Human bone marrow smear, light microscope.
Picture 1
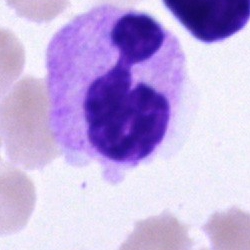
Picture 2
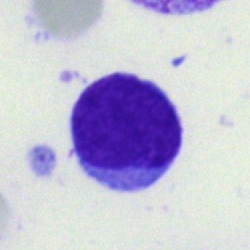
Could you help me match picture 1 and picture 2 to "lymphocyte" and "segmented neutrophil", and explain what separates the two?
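Picture 1 shows a segmented neutrophil, and picture 2 shows a lymphocyte. The segmented neutrophil has plentiful, pale lilac cytoplasm, whereas in the lymphocyte the cytoplasm forms a crescent at the lower edge of the cell. No distinct granules are seen in the lymphocyte's cytoplasm.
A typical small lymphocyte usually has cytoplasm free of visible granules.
The outlines also differ: the segmented neutrophil is roughly round with a small blunt bulge at its bottom edge, while the lymphocyte is round and smooth, with no projections from its surface. In the lymphocyte, dense, dark purple chromatin fills the nucleus throughout. No nucleoli can be seen in the nucleus of the segmented neutrophil.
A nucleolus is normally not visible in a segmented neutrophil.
Pale red cells lie against the left side of the segmented neutrophil, and small purple fragments are scattered in the background around the lymphocyte.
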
